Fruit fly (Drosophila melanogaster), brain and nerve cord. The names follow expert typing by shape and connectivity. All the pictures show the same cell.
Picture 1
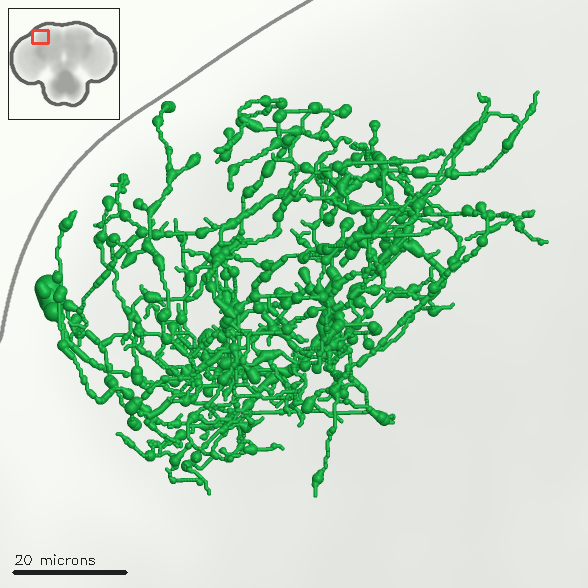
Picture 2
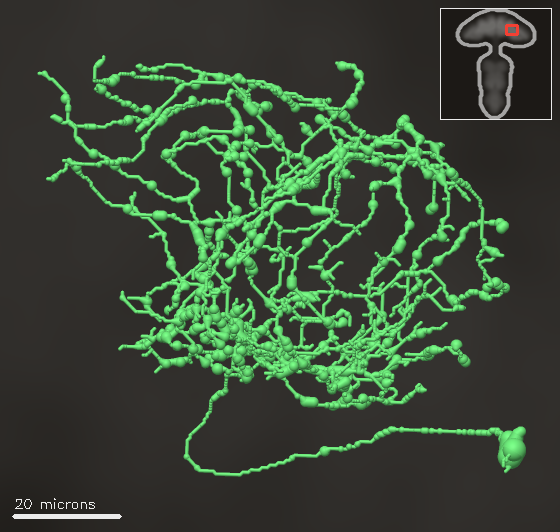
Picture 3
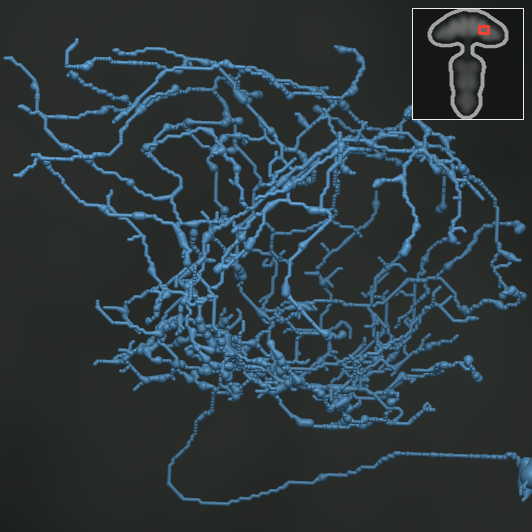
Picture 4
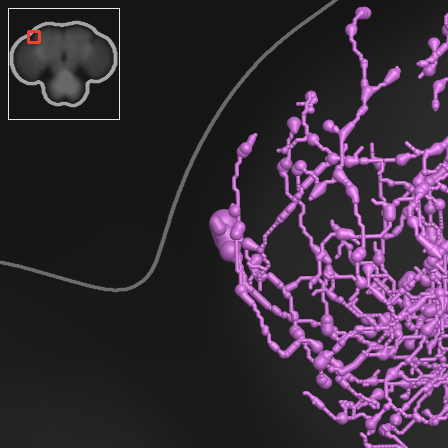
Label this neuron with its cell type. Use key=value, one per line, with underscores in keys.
cell_type=LHPV4j3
